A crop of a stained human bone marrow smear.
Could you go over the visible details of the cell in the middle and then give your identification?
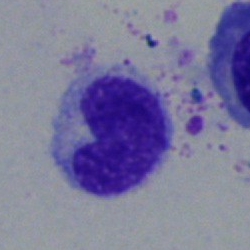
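Start with the shape: the cell in the middle is round to oval. Its nucleus is kidney-shaped, and you can see the notch on its left side. The nucleus isn't centred; it sits toward the right of the cell. In the cytoplasm, no distinct granules can be made out. What you are looking at is a metamyelocyte.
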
